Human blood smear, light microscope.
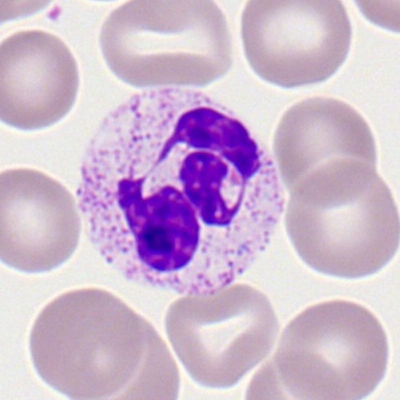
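Segmented neutrophil, in the middle of this stained human blood smear. Its nucleus, I notice, is divided into several lobes, with dark purple, coarsely clumped chromatin. Around it lies abundant pale pink cytoplasm, and looking closely, fine pink-violet granules are scattered through it.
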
